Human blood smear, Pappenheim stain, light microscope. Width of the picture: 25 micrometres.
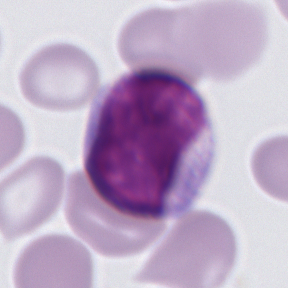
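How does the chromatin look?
Dark purple and clumped, with paler streaks running between the clumps.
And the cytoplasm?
It's a pale lilac-grey crescent on the right side, with only fine, faint stippling and no coarse granules.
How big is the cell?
About 13 micrometres across.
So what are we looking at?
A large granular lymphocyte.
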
